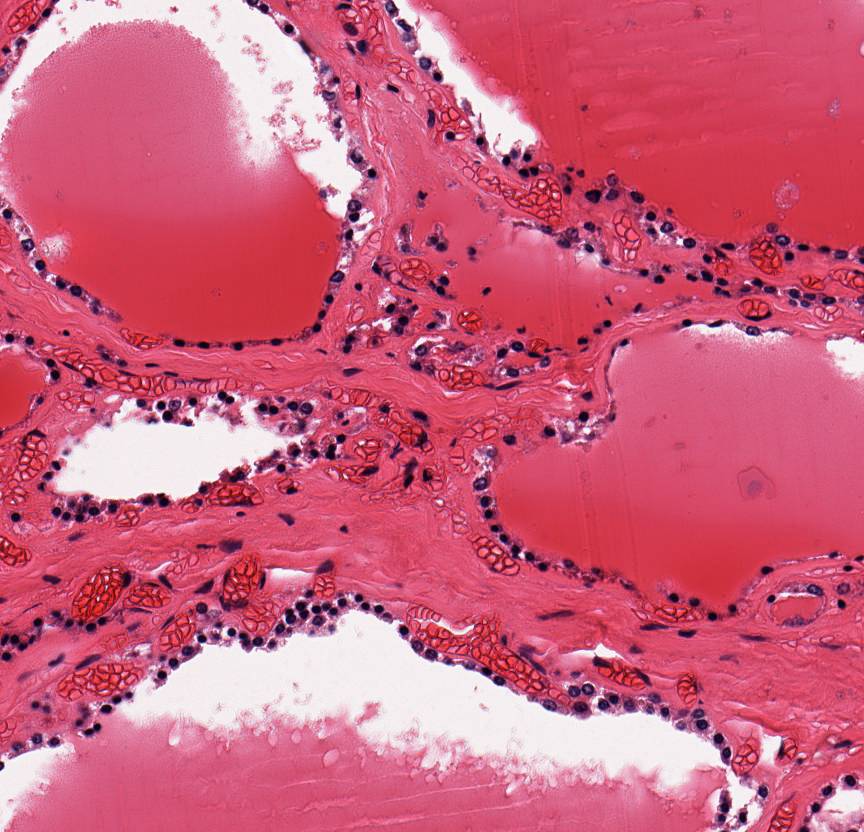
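Thyroid: most follicles hold smooth, uniform pink material. Notice each follicle is lined by a single layer of flattened cells, and the linings are smooth, with no papillary folds into the lumens. In the septa just beneath, many small vessels are crowded with red blood cells.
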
